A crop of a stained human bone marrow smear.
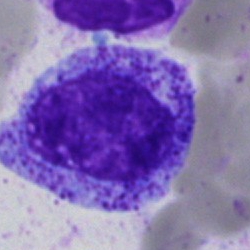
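Myelocyte; roughly oval outline. Nuclear chromatin deep purple. Numerous dark purple granules scattered throughout cytoplasm. Another cell directly above, joined to the top edge by a small pale blue strand.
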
